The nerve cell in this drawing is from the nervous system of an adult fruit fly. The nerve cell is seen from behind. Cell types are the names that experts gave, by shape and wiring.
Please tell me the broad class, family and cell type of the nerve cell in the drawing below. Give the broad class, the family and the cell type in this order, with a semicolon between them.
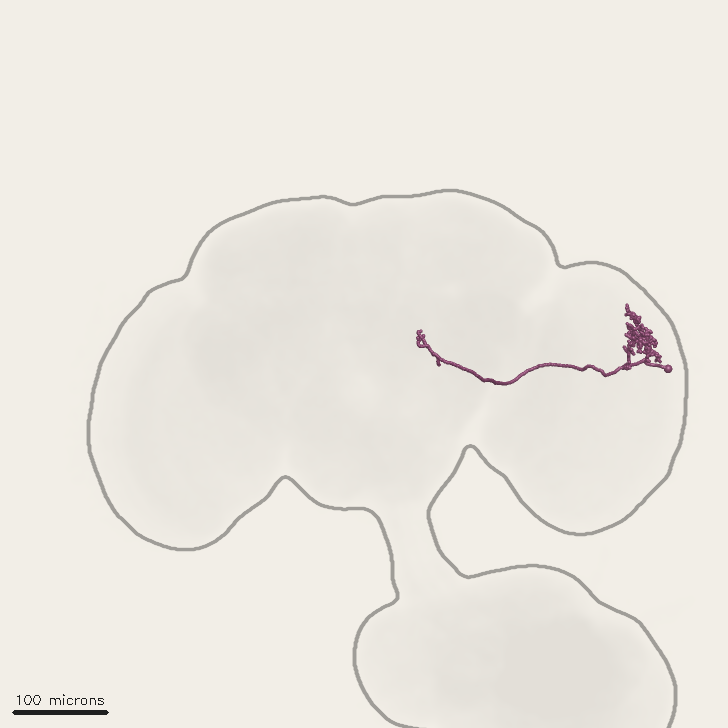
visual projection neuron; MeVP; MeVP6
